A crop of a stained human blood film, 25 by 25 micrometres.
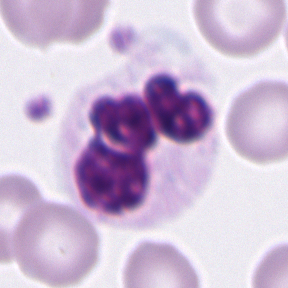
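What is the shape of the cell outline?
Round and smooth.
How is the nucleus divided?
Into at least three separate lobes, with no visible nucleoli.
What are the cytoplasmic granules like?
Fine and faint.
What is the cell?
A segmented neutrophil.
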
